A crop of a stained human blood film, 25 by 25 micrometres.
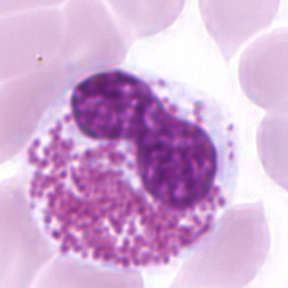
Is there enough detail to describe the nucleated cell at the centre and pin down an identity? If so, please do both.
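Two nuclear lobes lie on a diagonal, one at the upper left and one at the lower right. Their chromatin is deep purple and coarsely clumped. Coarse, round granules of similar size crowd the cytoplasm, and they are pinkish-red. It is an eosinophil.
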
